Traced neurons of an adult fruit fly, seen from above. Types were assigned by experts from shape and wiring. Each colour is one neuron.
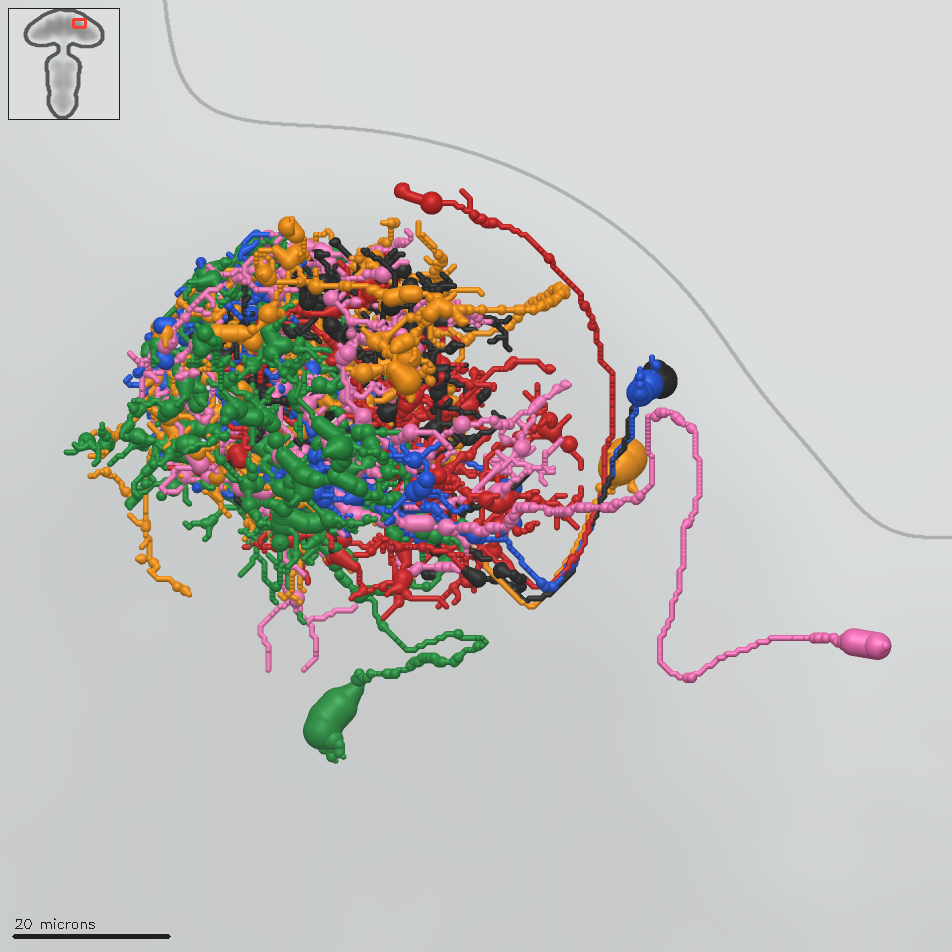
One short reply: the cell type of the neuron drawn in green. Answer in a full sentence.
The cell type is AVLP341.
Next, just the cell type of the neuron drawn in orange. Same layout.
The cell type is CB3264.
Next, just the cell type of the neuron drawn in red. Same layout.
The cell type is CB1384.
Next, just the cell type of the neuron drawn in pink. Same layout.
The cell type is AVLP423.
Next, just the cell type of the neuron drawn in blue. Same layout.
The cell type is AVLP377.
